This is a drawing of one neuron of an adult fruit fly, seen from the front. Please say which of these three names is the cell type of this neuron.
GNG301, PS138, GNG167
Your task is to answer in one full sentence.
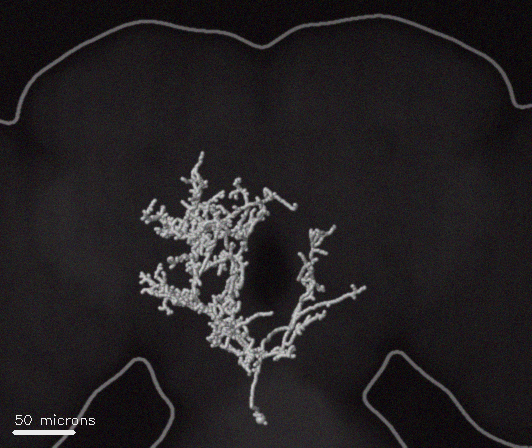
As for cell type, this neuron is PS138.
